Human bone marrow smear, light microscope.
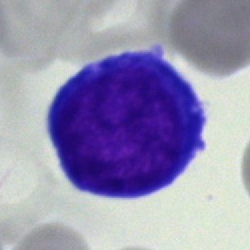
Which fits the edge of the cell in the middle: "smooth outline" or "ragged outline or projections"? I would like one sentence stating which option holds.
There is a ragged or frayed edge, or there are projections, blebs or tags, on this cell.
